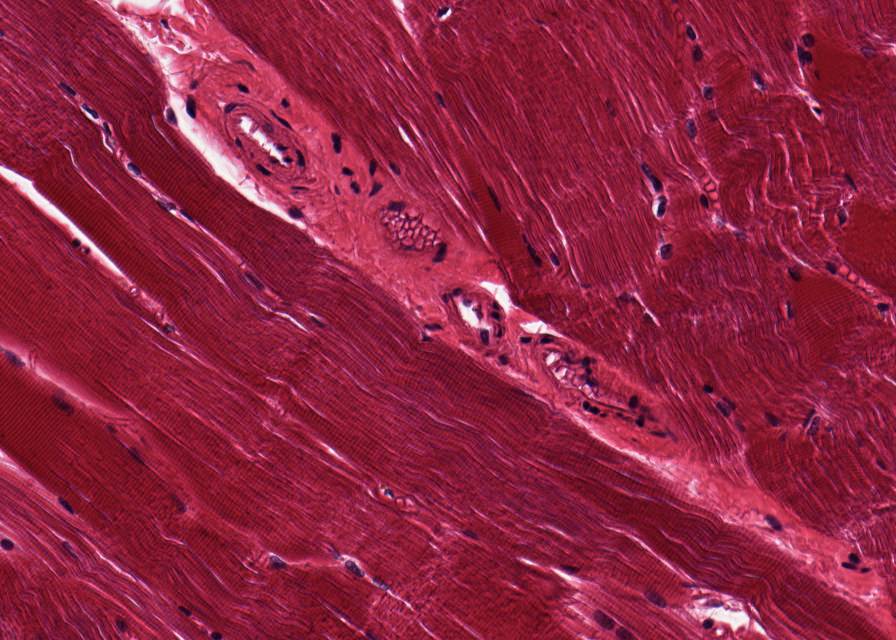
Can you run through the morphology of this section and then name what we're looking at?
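Running diagonally across the field, from upper left to lower right, are long muscle fibres. They show fine, regular cross-striations, and their cytoplasm is deeply eosinophilic red. The muscle nuclei are flattened and positioned at the edges of the fibres. The section is skeletal muscle.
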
